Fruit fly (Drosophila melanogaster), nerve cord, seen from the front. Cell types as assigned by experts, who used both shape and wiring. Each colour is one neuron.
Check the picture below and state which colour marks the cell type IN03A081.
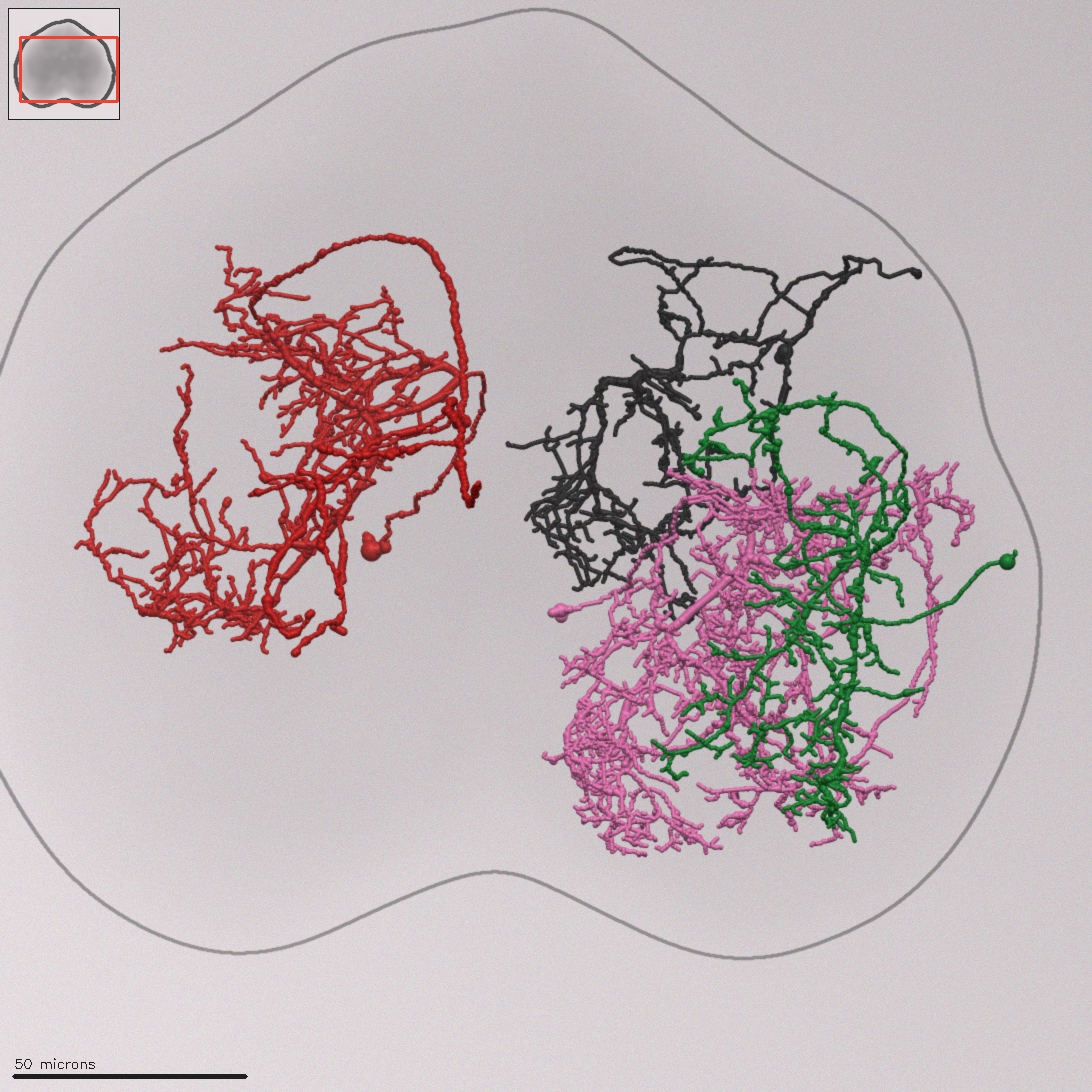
black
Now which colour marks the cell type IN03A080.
green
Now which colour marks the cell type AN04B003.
red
